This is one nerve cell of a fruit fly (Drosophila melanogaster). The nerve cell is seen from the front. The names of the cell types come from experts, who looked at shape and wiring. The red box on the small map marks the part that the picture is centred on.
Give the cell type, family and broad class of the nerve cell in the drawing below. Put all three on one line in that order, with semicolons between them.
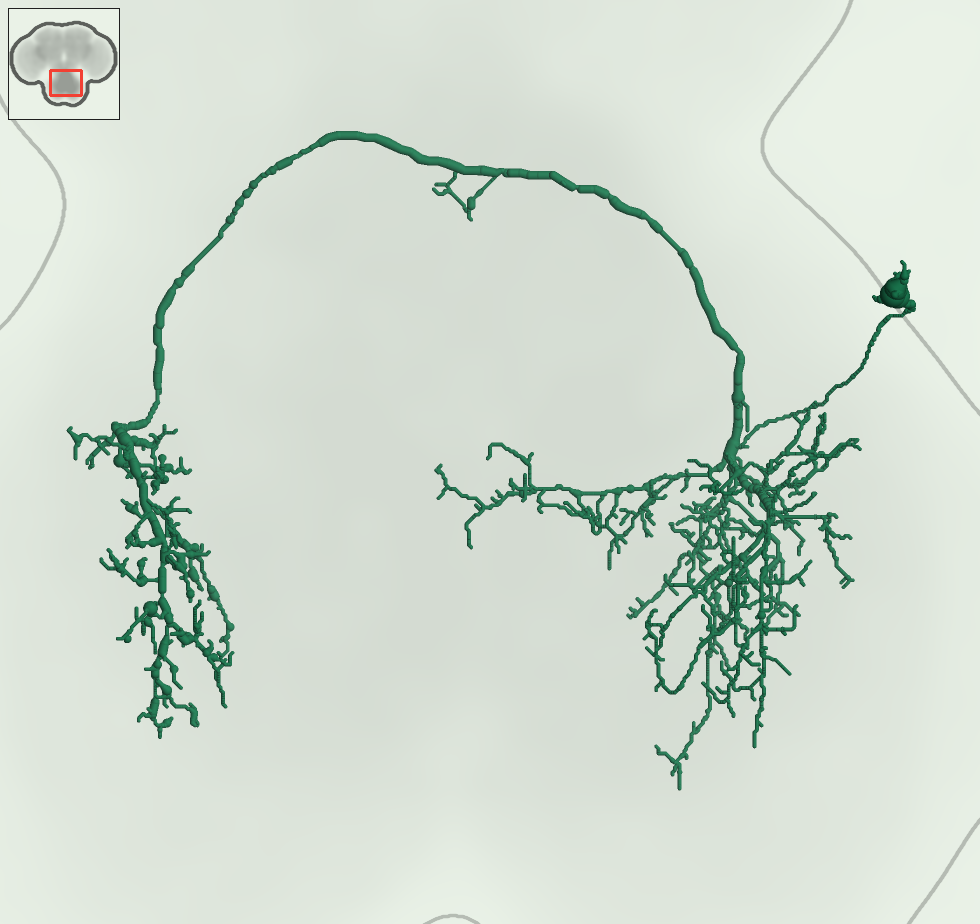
IN19B038; hemilineage 19B; nerve-cord intrinsic neuron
